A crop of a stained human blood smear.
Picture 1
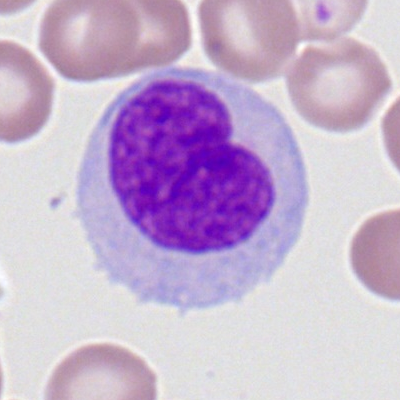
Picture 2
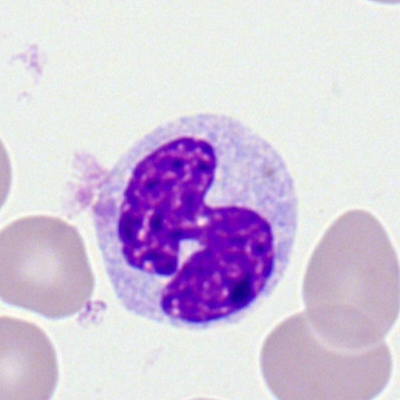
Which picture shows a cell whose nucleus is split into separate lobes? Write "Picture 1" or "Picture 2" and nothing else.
Picture 2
